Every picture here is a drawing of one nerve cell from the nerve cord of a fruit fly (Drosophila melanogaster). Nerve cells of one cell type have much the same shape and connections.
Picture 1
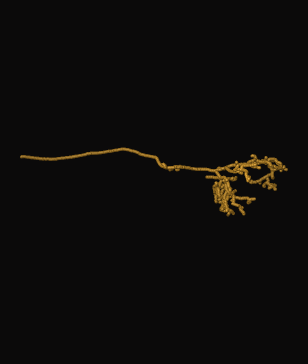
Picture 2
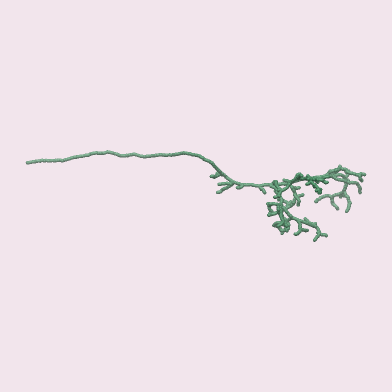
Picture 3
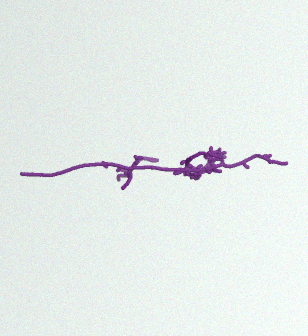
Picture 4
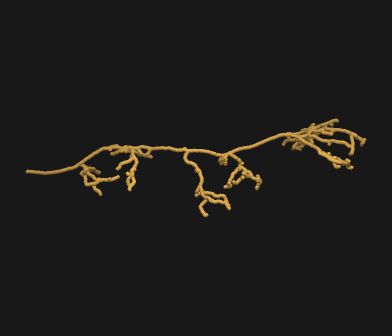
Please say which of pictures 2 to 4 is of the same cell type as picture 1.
2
